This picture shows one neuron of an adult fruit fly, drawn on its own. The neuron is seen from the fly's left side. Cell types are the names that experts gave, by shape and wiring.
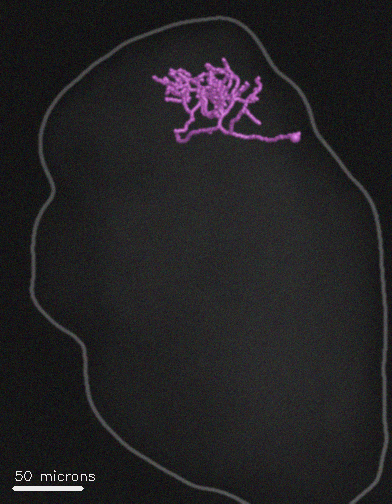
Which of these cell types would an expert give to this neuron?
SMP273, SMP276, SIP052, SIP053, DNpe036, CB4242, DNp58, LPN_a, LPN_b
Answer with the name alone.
LPN_a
